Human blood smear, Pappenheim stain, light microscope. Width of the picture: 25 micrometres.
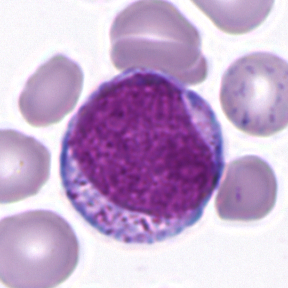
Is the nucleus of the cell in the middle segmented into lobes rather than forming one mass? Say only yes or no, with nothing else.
No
